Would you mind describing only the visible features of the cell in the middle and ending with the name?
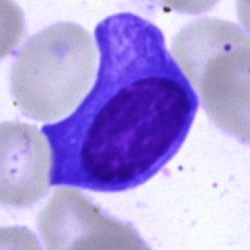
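Nucleus position: off-centre, toward the lower right of the cell. Cytoplasm colour: deep blue. Cytoplasm amount: plentiful, reaching well beyond the nucleus on the upper and left sides. Cytoplasm shape: a tapering extension points toward the left. Name: plasma cell.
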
